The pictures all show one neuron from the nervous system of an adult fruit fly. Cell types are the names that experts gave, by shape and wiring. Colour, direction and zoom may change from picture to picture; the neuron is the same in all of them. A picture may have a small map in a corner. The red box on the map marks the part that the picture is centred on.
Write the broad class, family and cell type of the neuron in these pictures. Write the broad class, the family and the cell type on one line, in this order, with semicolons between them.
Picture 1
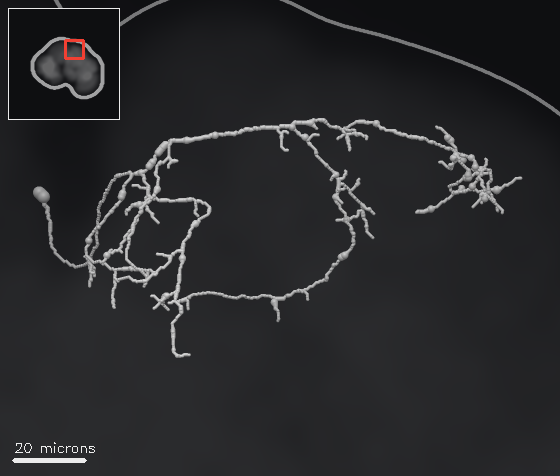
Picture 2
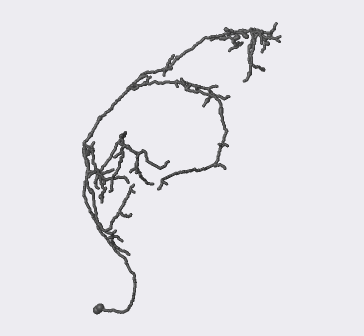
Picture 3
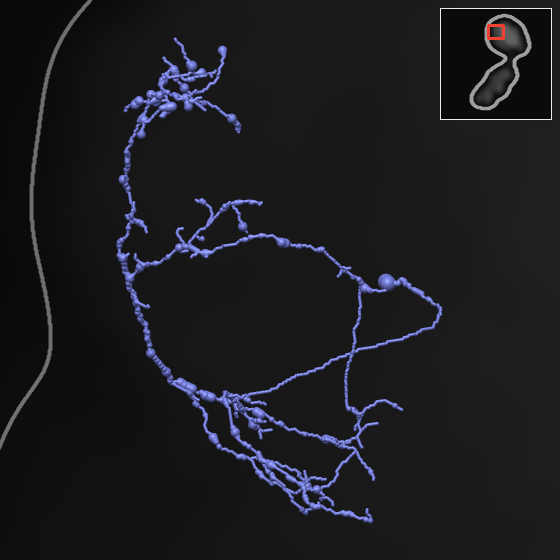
central-brain intrinsic neuron; hemilineage SLPpl3; CB1733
